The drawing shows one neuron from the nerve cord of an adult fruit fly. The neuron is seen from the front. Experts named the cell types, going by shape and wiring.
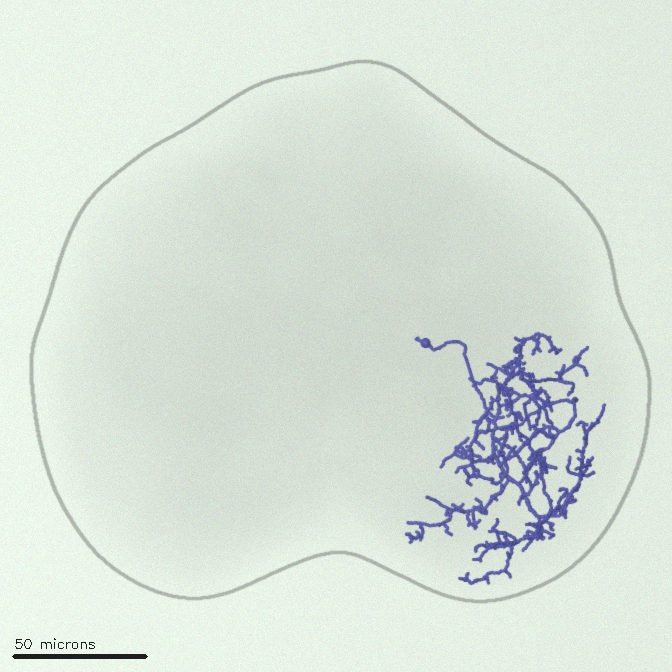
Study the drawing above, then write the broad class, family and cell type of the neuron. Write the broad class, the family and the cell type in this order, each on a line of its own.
nerve-cord intrinsic neuron
hemilineage 03A
IN03A031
